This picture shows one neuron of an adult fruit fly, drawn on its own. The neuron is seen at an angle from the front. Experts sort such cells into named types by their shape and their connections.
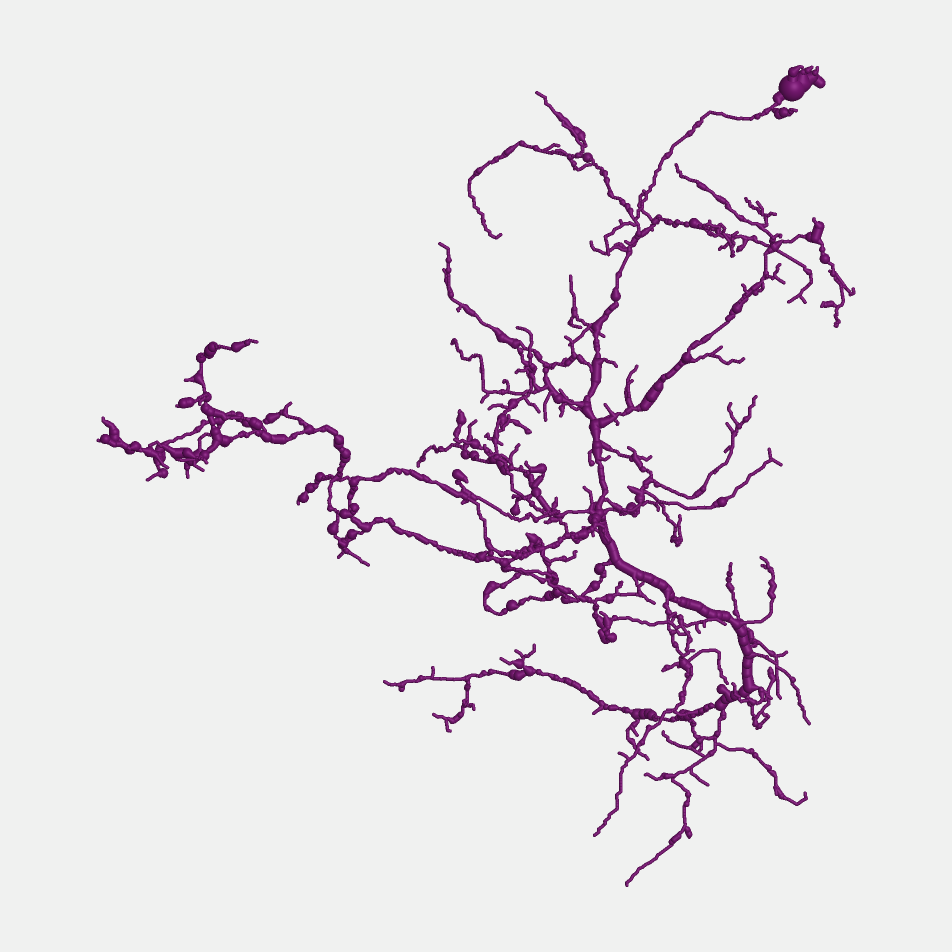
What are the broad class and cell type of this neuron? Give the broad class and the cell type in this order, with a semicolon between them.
central-brain intrinsic neuron; PS139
